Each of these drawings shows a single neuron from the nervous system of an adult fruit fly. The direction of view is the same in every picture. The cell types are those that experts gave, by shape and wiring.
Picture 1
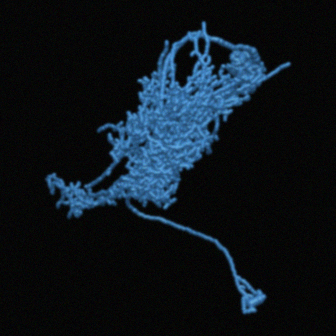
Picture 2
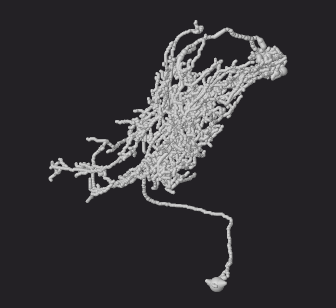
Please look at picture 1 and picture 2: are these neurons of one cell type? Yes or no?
yes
